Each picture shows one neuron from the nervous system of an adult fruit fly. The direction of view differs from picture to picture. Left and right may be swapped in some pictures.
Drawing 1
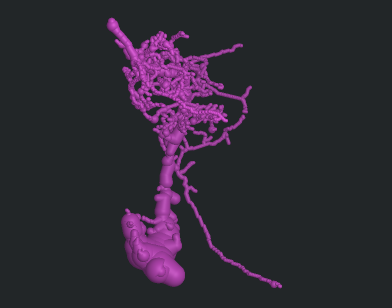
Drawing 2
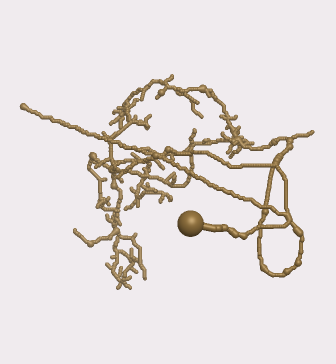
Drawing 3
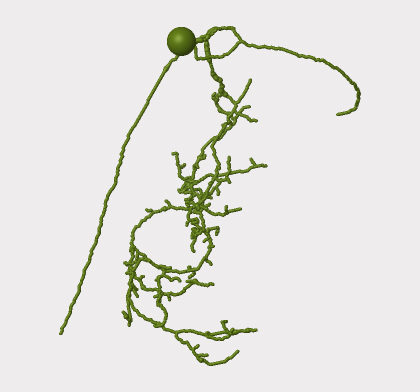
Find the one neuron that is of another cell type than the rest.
1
